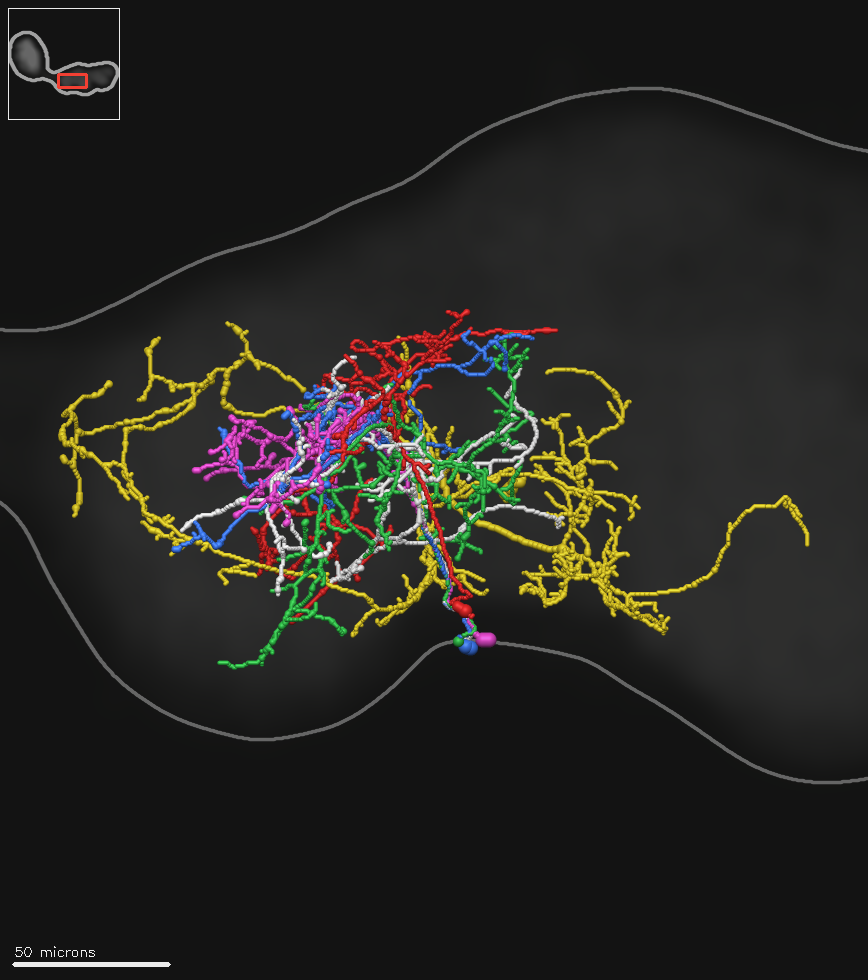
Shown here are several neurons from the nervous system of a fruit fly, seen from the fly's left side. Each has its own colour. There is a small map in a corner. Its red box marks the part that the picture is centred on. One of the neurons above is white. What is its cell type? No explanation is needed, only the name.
IN12B070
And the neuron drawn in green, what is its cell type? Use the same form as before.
IN12B069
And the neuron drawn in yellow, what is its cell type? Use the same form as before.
IN03A034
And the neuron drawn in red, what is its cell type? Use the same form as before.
IN12B086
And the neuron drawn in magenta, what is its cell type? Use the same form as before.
IN12B083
